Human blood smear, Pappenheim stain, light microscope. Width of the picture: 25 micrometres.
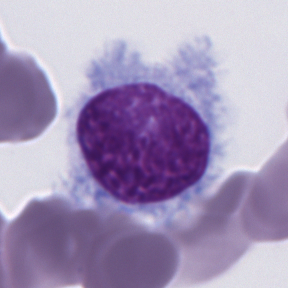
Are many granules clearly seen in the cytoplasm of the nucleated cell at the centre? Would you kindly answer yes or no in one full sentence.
No, this cell has a cytoplasm without visible granules.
